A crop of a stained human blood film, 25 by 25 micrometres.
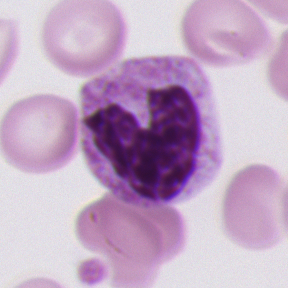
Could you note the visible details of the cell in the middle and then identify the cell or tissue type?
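See how the outline is roughly round, with a smooth edge. The nucleus is a single mass, though a deep notch is cut into it from the top, and shows no nucleoli. Fine purplish granules are scattered throughout the cytoplasm. This is a band neutrophil.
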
